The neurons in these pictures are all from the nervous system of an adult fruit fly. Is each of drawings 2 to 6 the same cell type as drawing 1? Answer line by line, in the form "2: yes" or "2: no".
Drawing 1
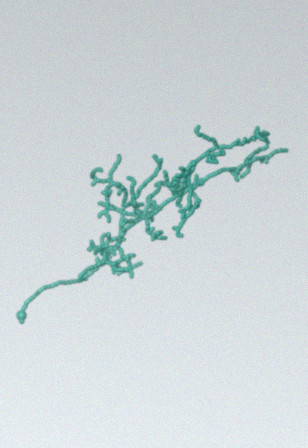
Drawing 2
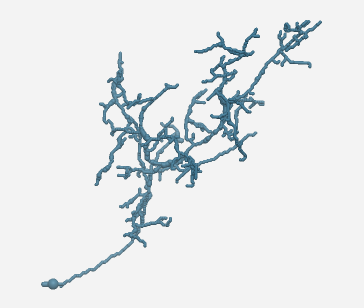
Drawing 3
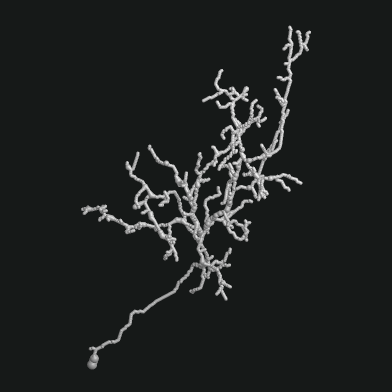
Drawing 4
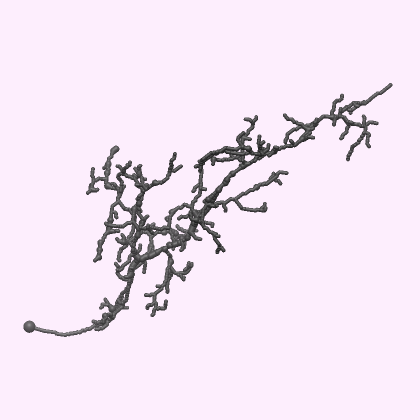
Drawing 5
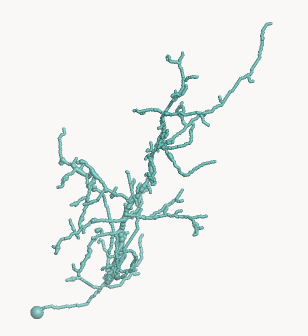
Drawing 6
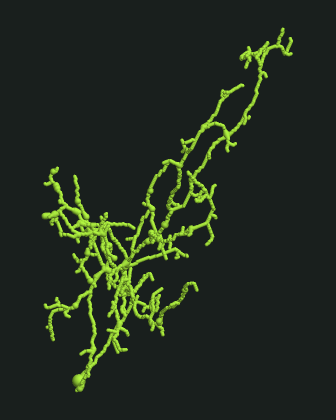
2: yes
3: yes
4: yes
5: yes
6: yes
